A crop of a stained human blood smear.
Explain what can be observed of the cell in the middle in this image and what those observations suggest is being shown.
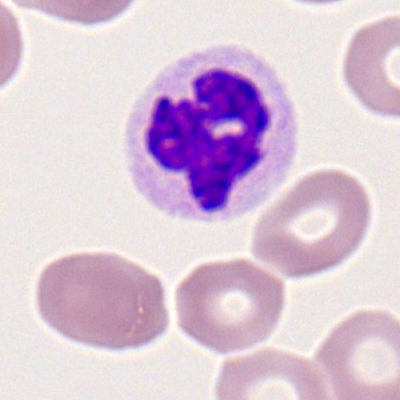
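Outline round, smooth. Nucleus irregular, several lobes clumped together; small pale gap near its centre. Rim of pale lilac-pink cytoplasm around the nucleus. Identification: segmented neutrophil.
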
